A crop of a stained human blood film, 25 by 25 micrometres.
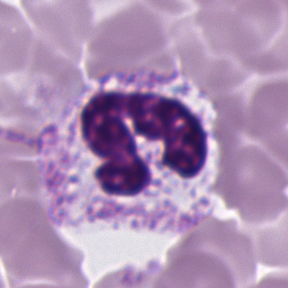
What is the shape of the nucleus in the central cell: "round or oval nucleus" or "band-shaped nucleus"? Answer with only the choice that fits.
Band-shaped nucleus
